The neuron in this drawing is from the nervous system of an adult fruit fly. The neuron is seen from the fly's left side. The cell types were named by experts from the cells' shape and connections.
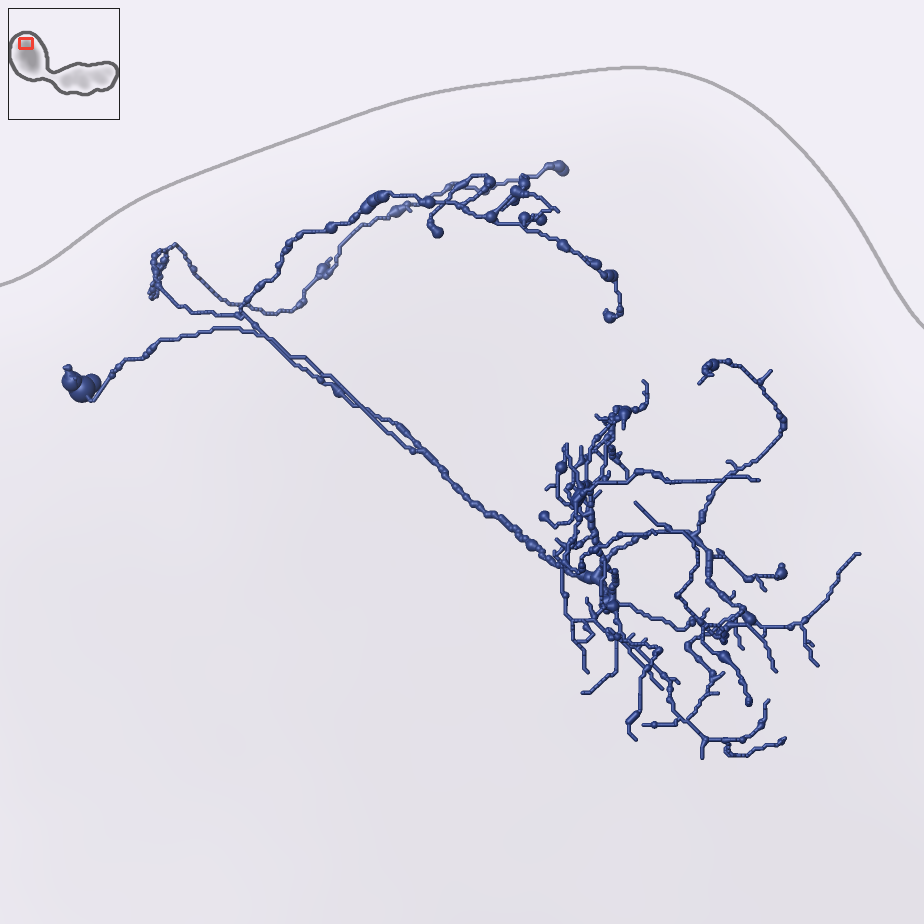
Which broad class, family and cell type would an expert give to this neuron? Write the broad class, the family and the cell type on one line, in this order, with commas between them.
central-brain intrinsic neuron, hemilineage LHd1, CB3608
